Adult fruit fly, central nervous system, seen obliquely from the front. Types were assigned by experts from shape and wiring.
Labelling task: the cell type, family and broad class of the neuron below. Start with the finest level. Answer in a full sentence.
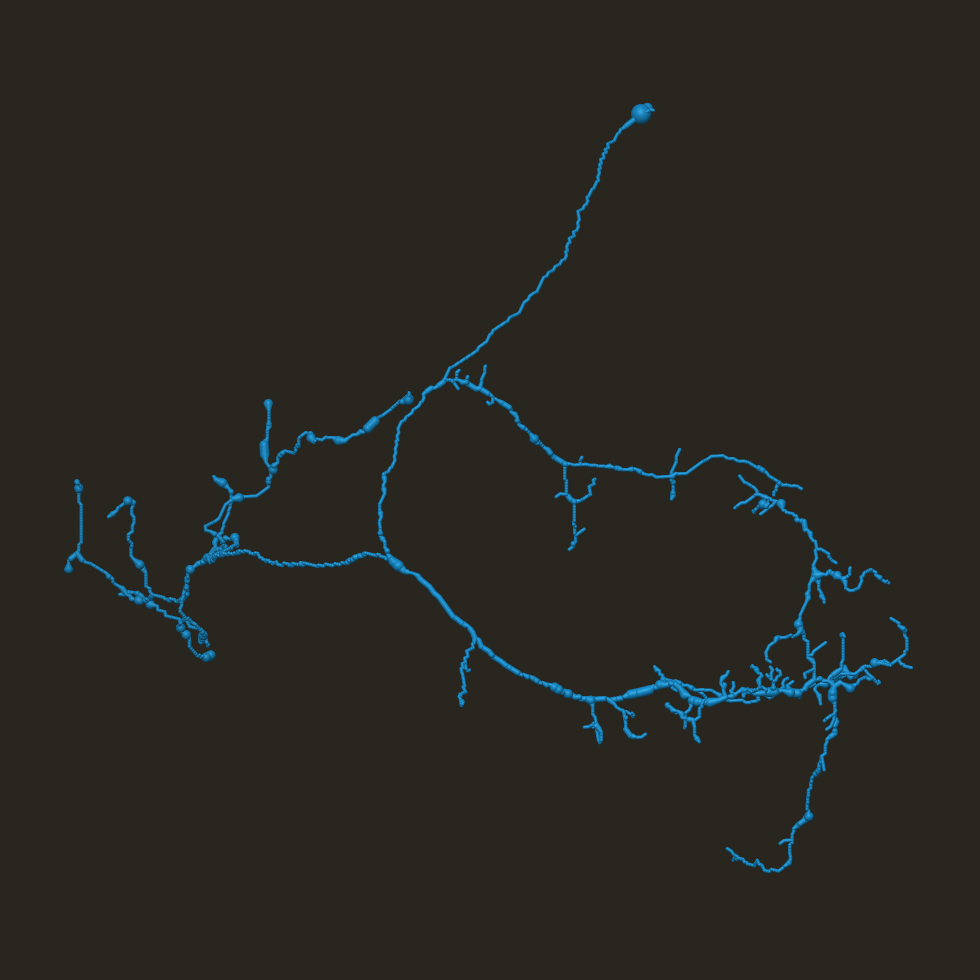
Type PS253 of hemilineage DM6_central1, a central-brain intrinsic neuron.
